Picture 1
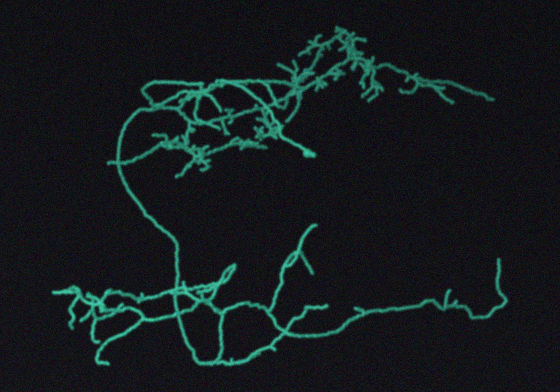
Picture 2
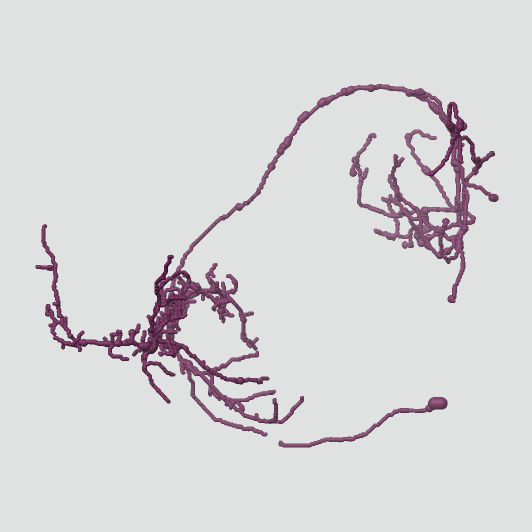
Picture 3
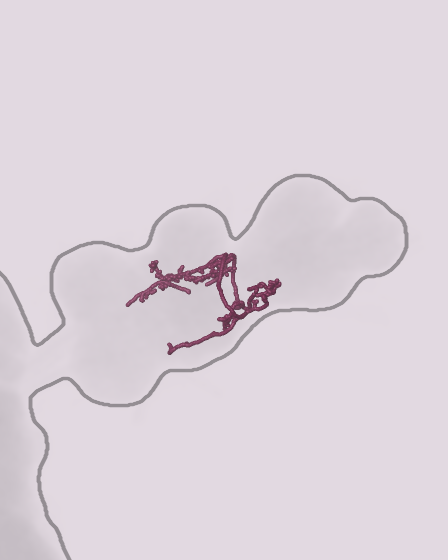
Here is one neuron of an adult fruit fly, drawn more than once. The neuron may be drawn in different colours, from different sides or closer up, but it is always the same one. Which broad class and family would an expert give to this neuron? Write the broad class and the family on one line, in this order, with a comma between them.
nerve-cord intrinsic neuron, hemilineage 19B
